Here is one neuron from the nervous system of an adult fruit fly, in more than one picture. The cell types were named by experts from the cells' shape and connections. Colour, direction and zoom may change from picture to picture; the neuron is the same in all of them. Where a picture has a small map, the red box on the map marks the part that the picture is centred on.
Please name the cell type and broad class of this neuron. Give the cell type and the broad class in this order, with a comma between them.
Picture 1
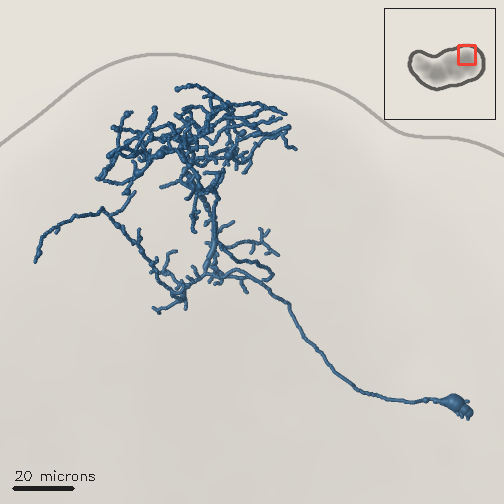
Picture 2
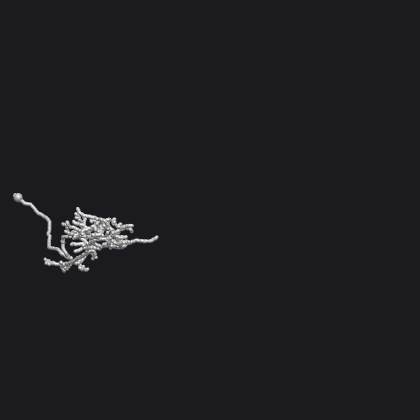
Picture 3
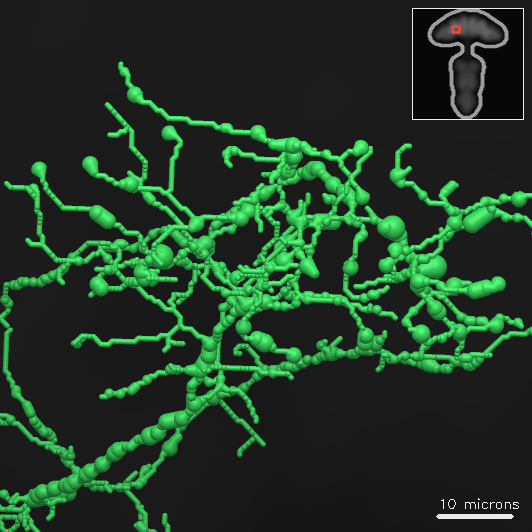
SLP341_a, central-brain intrinsic neuron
